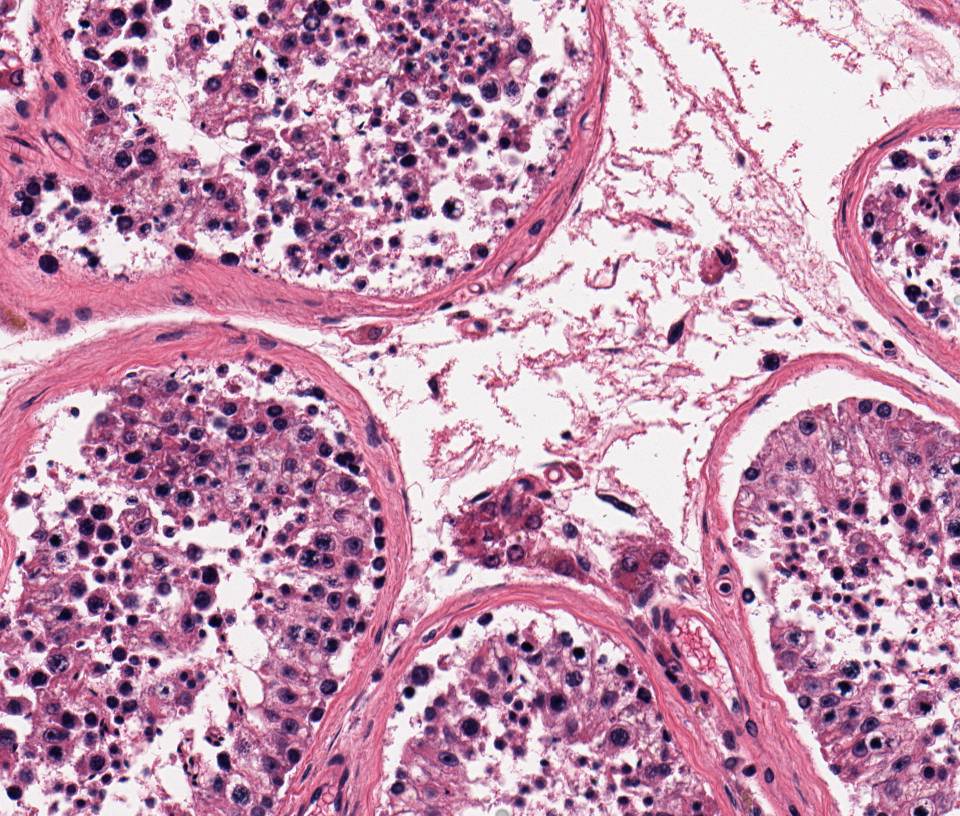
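Testis: tubules filled by many layers of rounded cells, not one lining layer around an open lumen; many have small, round, densely dark-staining nuclei. Just above the bottom tubule at lower centre, a small cluster of polygonal cells with abundant eosinophilic cytoplasm sits in the interstitium. Centrally the interstitium is loose, pale, sparsely cellular, with wispy pink strands.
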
